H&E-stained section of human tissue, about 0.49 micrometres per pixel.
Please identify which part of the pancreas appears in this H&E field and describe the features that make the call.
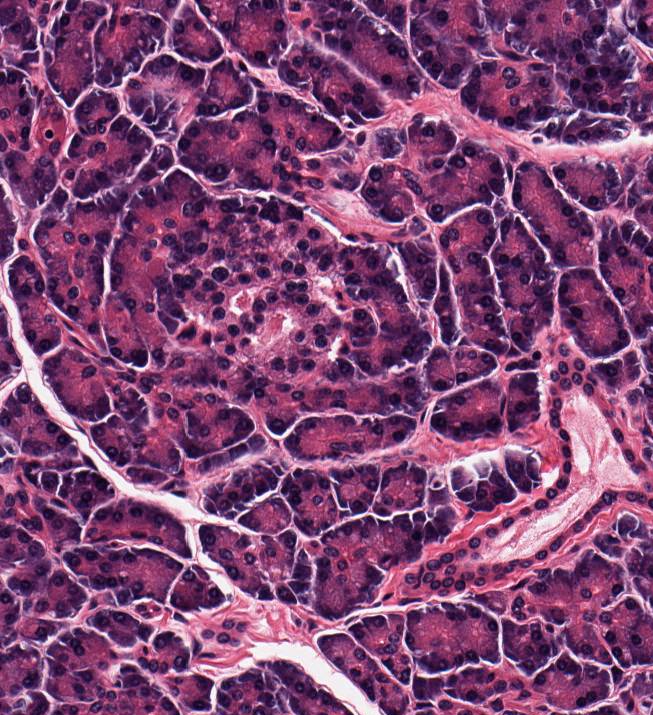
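You are looking at exocrine pancreas. See how the acinar cells are pyramidal, with round dark nuclei near their bases. Their cytoplasm stains deeply: purple basally, pinker toward the lumen.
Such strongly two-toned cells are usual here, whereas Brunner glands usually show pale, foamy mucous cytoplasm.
Now the lower right: a duct of single-layered cuboidal cells sits in pink fibrous stroma.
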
